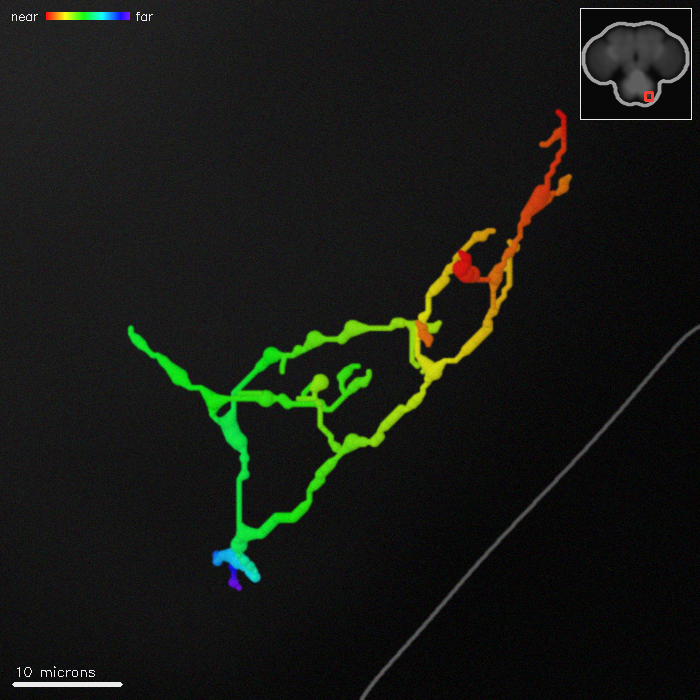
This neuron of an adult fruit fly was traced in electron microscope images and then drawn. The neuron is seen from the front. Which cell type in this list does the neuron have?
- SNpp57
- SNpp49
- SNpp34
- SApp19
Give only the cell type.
SNpp49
